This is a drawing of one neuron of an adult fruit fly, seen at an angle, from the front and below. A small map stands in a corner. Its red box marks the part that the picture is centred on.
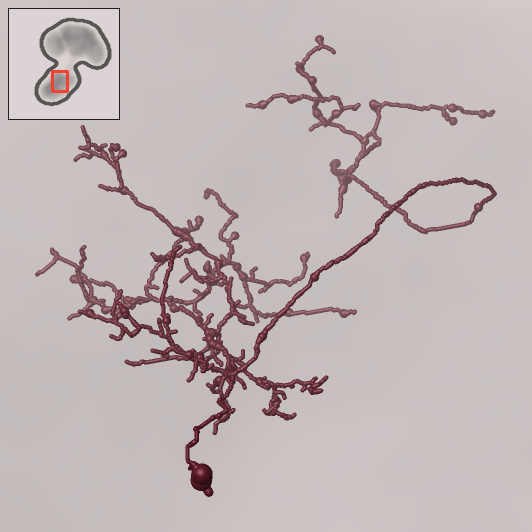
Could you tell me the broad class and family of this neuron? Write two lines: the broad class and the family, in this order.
nerve-cord intrinsic neuron
hemilineage 06B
